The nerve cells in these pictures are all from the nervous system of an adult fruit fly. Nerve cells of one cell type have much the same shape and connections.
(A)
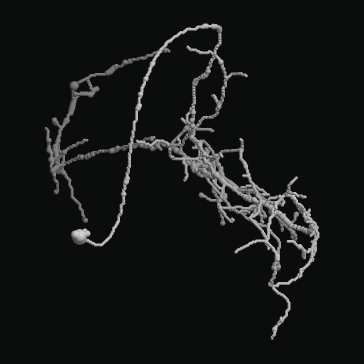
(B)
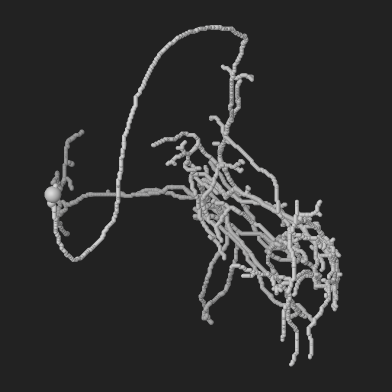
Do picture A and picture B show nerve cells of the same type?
yes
